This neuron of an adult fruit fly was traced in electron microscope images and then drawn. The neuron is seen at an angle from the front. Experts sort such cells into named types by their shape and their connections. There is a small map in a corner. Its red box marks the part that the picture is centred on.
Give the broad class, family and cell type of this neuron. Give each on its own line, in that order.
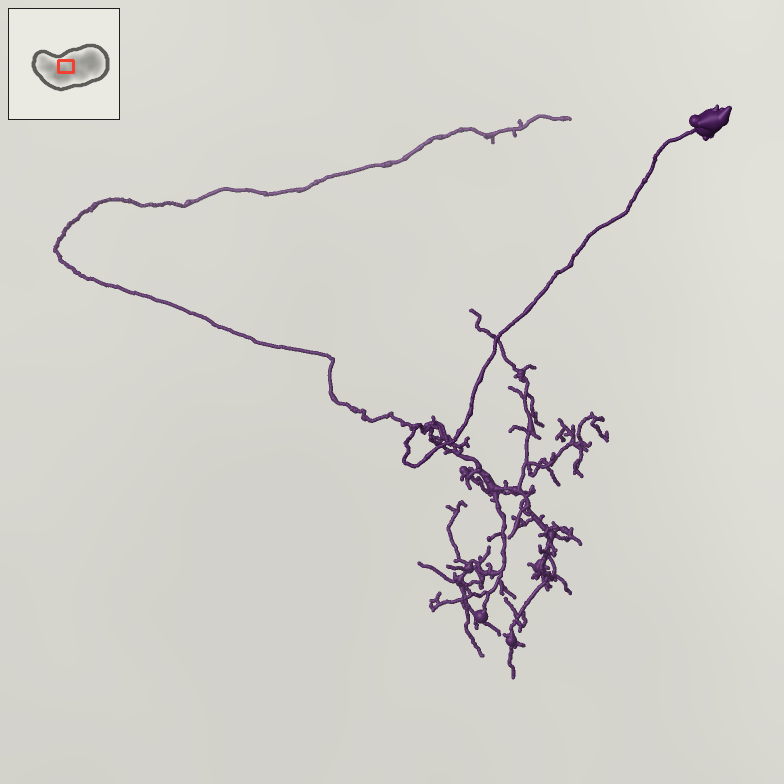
optic-lobe intrinsic neuron
Tm
Tm29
